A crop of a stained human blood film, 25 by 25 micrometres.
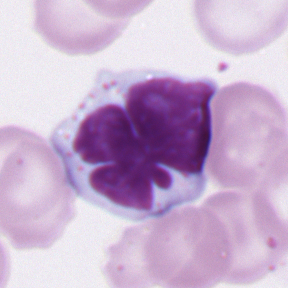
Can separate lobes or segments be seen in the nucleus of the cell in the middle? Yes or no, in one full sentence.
Yes, there is a nucleus divided into separate lobes in this cell.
